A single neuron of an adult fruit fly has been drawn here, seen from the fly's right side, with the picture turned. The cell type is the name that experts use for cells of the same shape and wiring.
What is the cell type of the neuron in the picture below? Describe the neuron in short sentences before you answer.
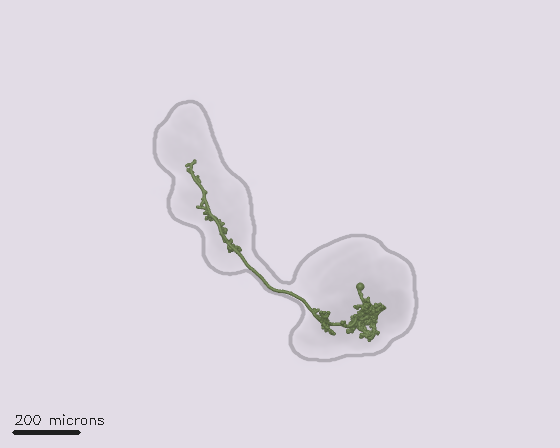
From left to right in the picture it spans about 600 microns. In this view it is about as wide as it is tall. It is a descending neuron. Its cell type is DNp71.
